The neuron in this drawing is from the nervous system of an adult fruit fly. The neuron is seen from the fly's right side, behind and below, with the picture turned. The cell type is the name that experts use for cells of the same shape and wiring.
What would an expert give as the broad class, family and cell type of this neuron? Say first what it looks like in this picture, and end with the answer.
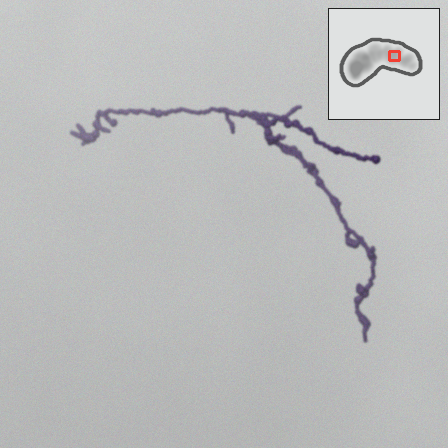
The drawing shows no cell body. In this view it is wider than it is tall. This is a sensory neuron entering the nerve cord. The name of its family is class mechanosensory proprioceptive. The cell type is SNpp39.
